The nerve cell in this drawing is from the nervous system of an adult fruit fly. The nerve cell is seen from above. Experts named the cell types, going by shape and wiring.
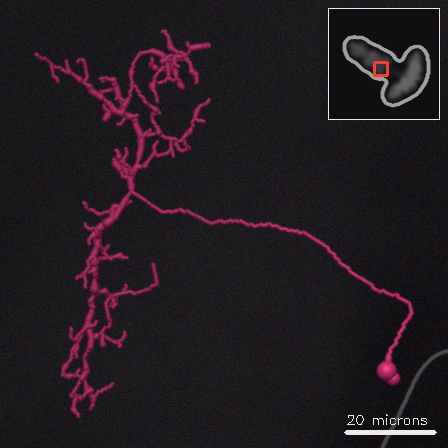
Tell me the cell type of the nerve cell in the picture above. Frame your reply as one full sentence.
It is IN09A052 that is the cell type of the nerve cell.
